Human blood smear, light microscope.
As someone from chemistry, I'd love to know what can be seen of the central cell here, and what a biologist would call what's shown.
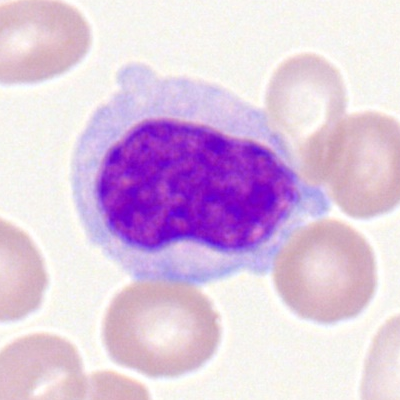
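Starting with the outline: a small rounded bulge sticks out from the upper left edge. Next, the nucleus: its lower edge has a shallow indentation, and the chromatin is dark purple and clumped, with paler patches between the clumps. Then the cytoplasm: a moderate amount, pale blue-grey, surrounds the nucleus on all sides. The cell is a monocyte.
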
